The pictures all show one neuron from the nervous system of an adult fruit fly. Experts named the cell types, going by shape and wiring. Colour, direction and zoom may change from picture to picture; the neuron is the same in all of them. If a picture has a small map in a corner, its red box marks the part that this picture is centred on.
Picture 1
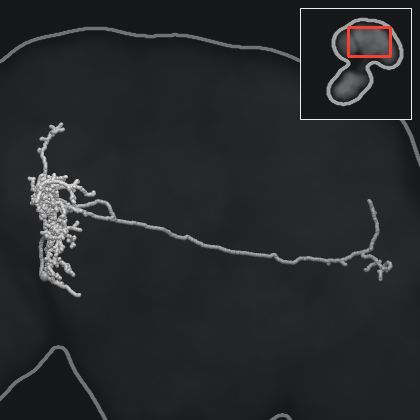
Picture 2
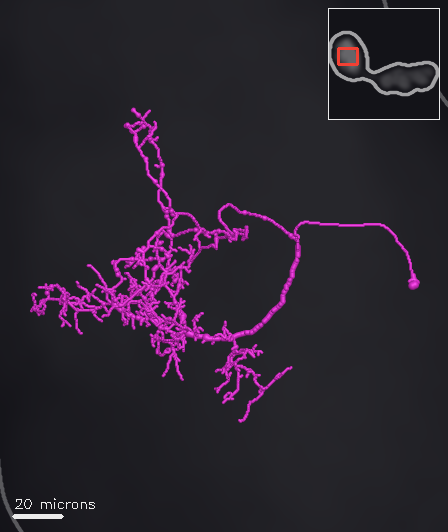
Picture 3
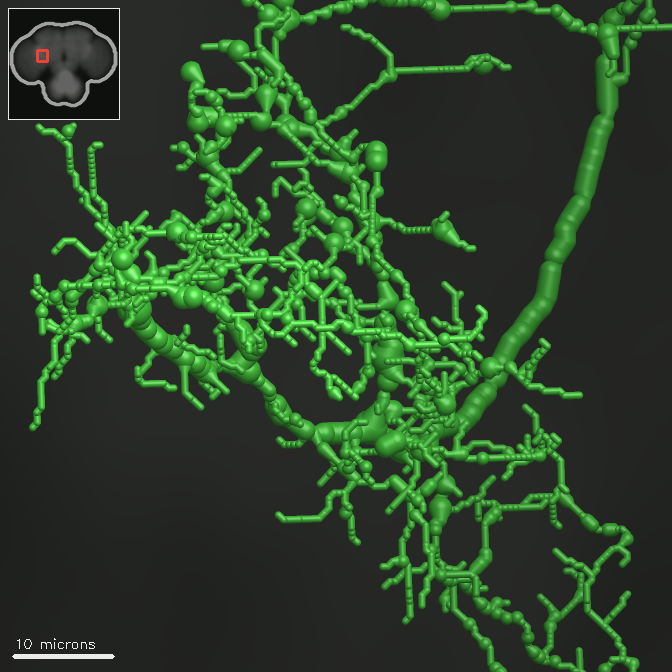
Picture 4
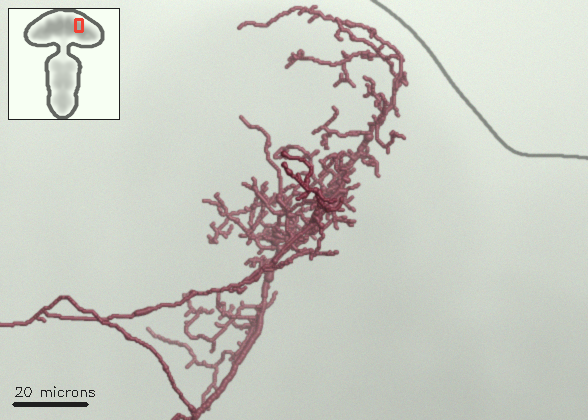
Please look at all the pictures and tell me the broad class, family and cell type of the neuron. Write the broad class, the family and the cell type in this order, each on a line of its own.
central-brain intrinsic neuron
hemilineage VLPl&p2_posterior
AVLP517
